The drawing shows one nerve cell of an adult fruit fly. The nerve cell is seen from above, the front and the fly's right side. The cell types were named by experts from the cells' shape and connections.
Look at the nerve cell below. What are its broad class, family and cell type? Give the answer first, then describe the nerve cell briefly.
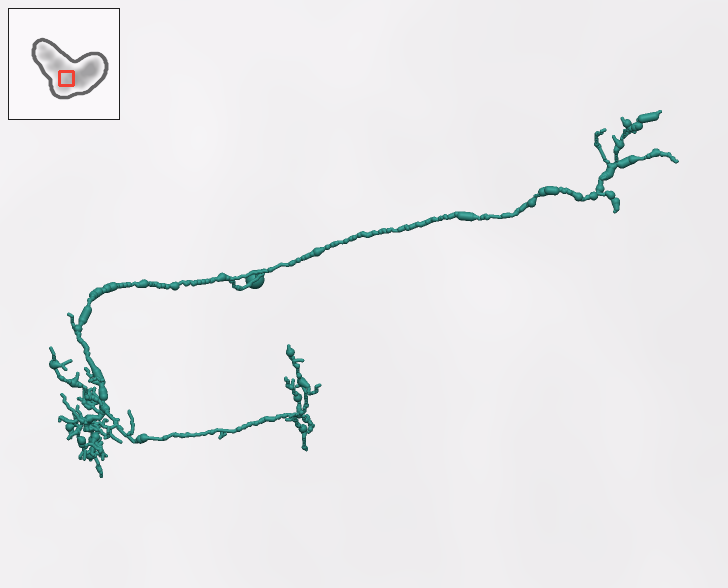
It is a visual projection neuron. Its family is LLPC. It is of cell type LLPC2. Dozens of branch ends can be seen. In this view it is wider than it is tall.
